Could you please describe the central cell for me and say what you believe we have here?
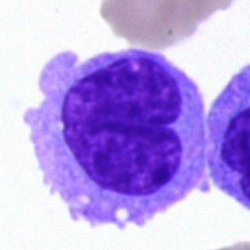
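Margin irregular; small bulging blebs along left and lower edges. Chromatin mottled, with darker clumps. Cytoplasm pale lilac-blue. A few small clear round vacuoles near lower edge of cytoplasm. Cell: monocyte.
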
